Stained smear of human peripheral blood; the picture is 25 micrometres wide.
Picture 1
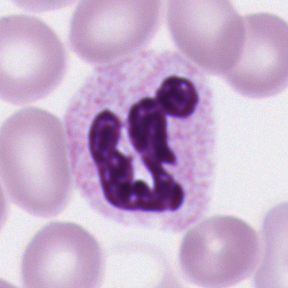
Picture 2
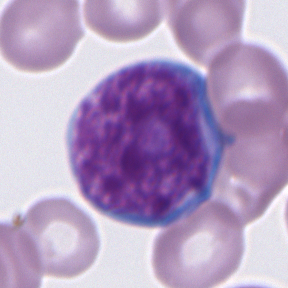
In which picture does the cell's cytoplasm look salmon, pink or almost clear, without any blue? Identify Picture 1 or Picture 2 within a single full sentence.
Picture 1 holds the cell whose cytoplasm is pink or nearly colourless, with no blue or grey.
